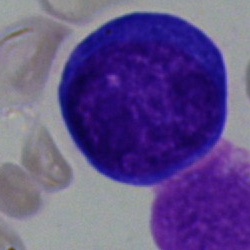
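Proerythroblast, stained bone marrow smear. Round, smooth outline. Thin rim of deep blue cytoplasm around the nucleus. Chromatin fine-grained, not gathered into coarse dark blocks.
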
